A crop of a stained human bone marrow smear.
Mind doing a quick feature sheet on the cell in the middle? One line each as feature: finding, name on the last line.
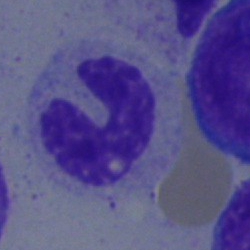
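Outline: round, smooth edge
Nucleoli: not visible
Cytoplasmic rim: wide, around the nucleus
Cytoplasm colour: pale lilac-grey
Cell type: band neutrophil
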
